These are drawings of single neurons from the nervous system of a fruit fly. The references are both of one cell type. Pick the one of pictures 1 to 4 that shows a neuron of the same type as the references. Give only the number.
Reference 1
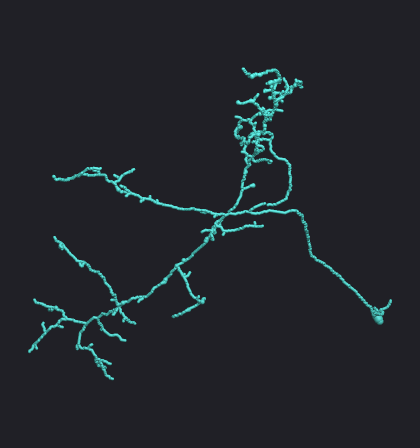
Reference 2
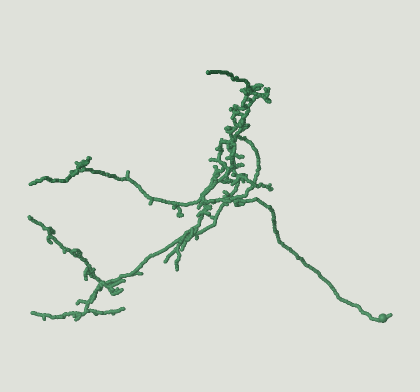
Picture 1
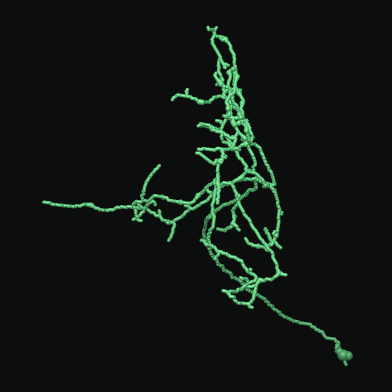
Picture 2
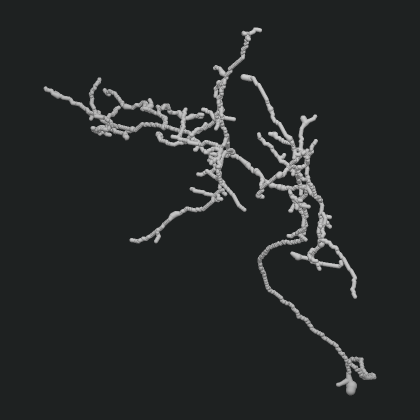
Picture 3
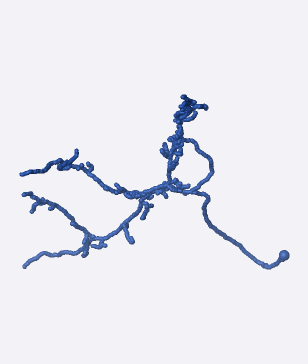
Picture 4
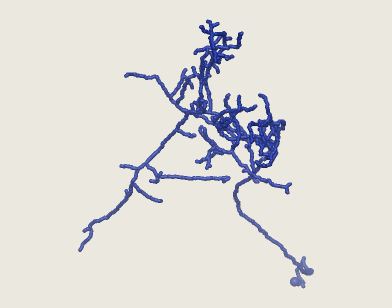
3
